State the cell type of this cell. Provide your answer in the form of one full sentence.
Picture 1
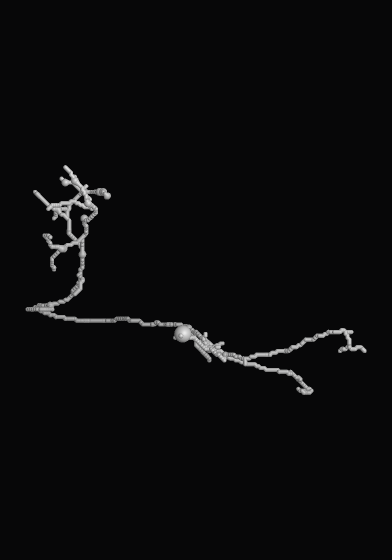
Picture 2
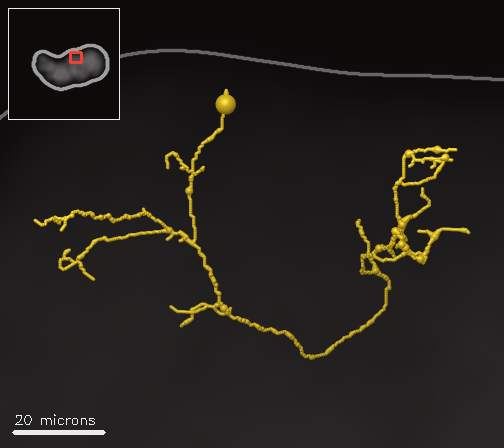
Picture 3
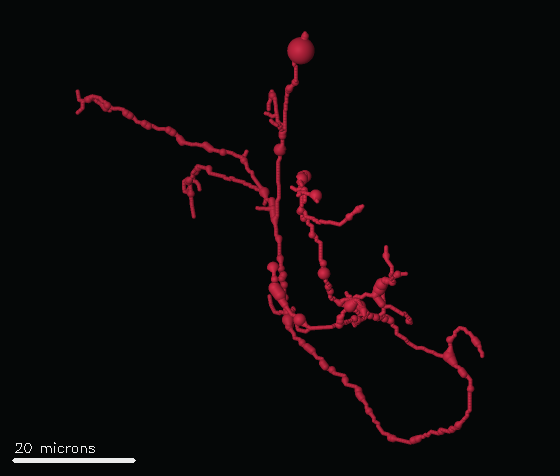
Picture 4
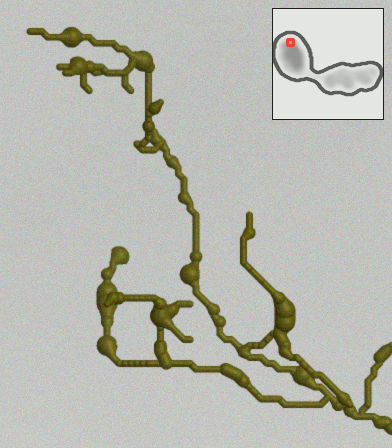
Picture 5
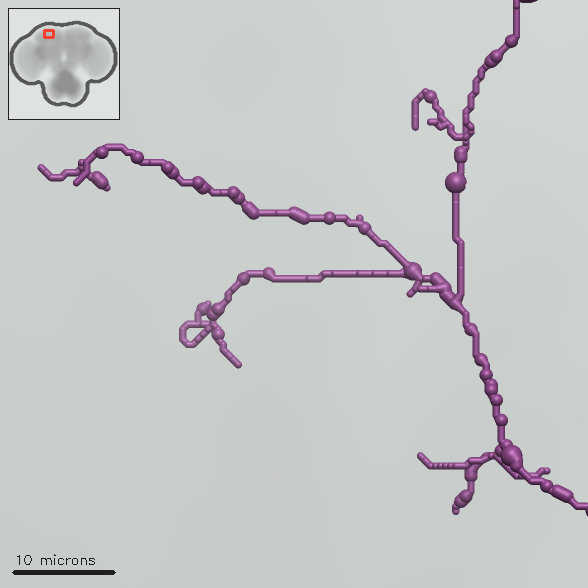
The cell type designation of this neuron is CB2295.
